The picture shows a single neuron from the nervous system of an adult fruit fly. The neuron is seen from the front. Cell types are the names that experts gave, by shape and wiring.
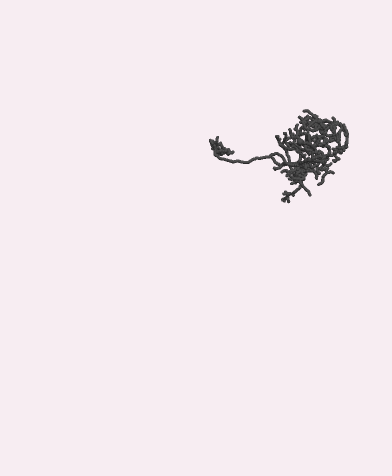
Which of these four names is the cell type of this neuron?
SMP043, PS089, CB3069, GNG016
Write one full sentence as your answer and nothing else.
Within the cell type SMP043 sits this neuron.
